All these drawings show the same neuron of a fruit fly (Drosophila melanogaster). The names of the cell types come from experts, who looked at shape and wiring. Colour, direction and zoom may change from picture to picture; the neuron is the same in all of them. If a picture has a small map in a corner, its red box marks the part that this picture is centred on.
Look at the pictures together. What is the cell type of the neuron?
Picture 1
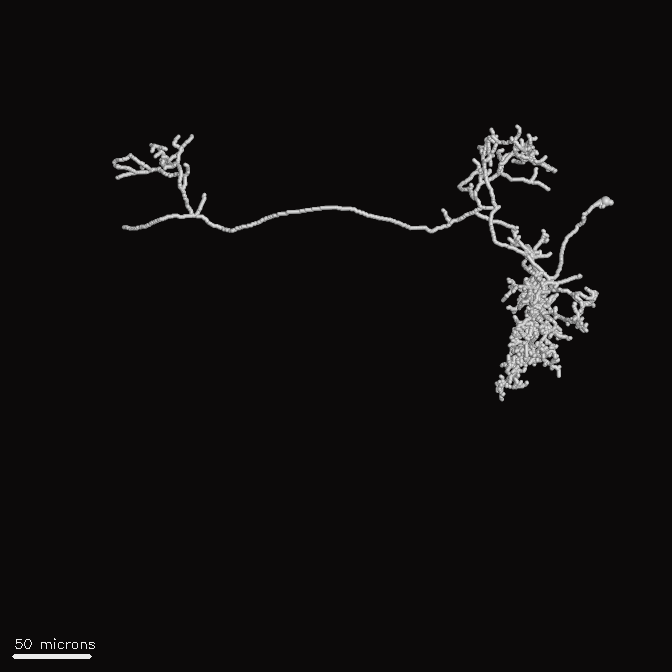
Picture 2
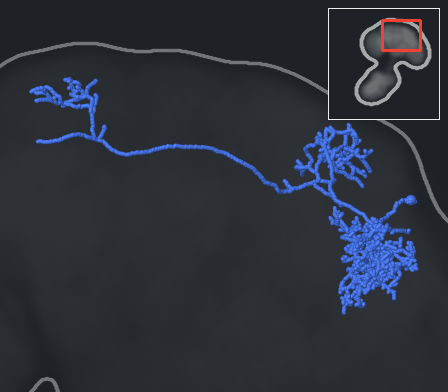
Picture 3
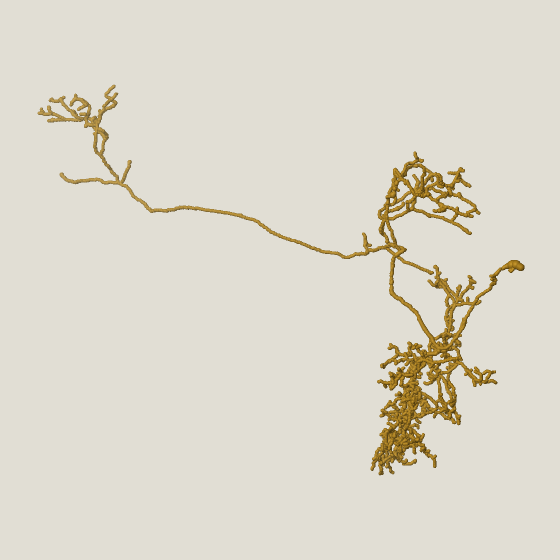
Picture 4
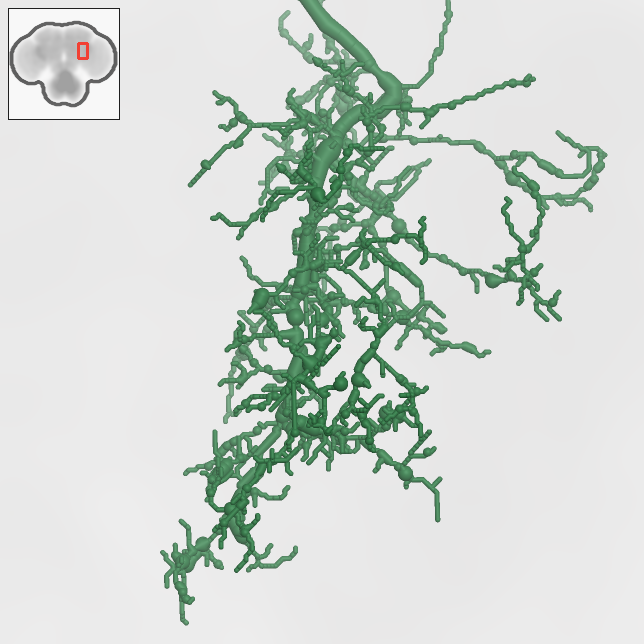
AVLP024_b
